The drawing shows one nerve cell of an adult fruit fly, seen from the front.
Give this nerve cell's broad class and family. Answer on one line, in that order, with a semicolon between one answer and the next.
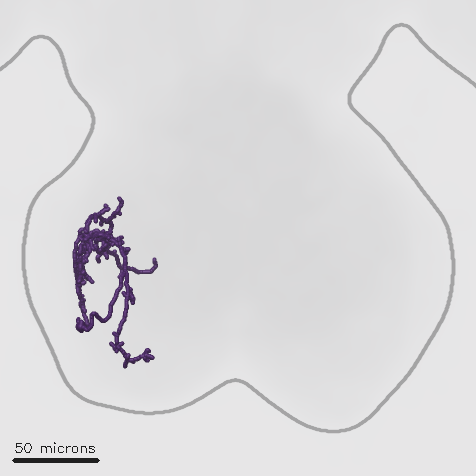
nerve-cord intrinsic neuron; hemilineage 08A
